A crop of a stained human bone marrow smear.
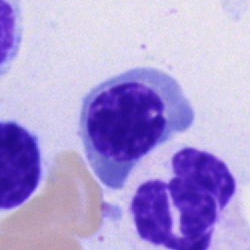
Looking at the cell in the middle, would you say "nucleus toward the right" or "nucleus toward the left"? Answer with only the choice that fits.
Nucleus toward the left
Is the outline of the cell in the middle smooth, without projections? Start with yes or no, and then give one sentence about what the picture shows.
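No. The cell outline is irregular, with a blunt bulge of cytoplasm extending to the right.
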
